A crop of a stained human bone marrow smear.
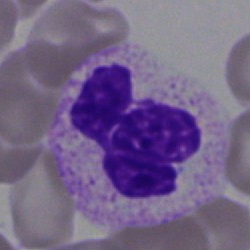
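Segmented neutrophil, the central cell in this stained bone marrow smear. First, its nucleus is divided into three connected lobes. Second, the chromatin is dense, clumped and dark purple. Third, a wide pale lilac cytoplasmic rim surrounds the nucleus and holds evenly scattered fine violet granules.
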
